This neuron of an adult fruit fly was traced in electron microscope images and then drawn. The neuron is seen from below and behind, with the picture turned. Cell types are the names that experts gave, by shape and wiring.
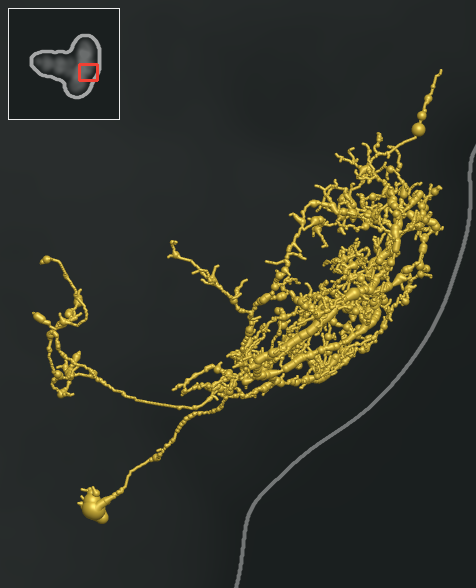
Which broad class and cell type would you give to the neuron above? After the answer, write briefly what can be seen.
This is a central-brain intrinsic neuron. Its cell type is GNG136. Its cell body lies at the lower left of the picture. In this view it is about as wide as it is tall.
